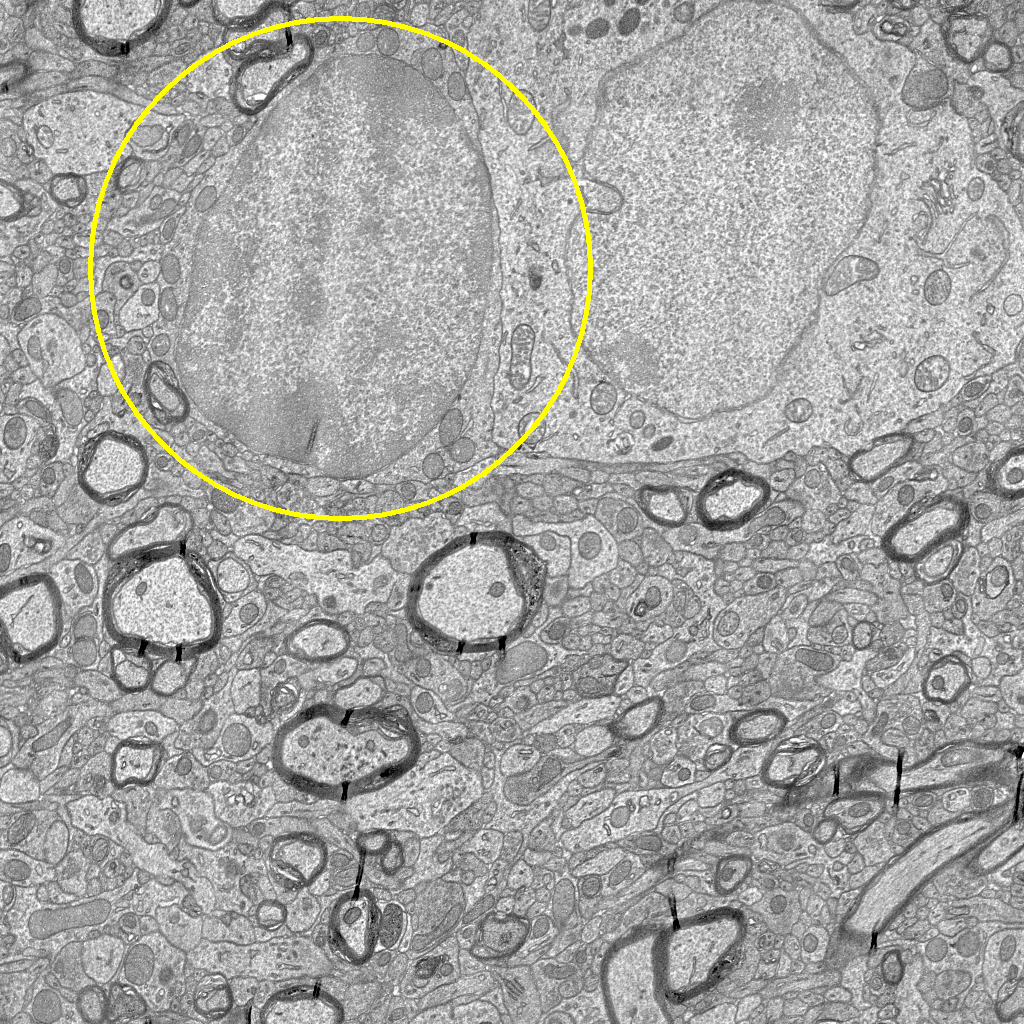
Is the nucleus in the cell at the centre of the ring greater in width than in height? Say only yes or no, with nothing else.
No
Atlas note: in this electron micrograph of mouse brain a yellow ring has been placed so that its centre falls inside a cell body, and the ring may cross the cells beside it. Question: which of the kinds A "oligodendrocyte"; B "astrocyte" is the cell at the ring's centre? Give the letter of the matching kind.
A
